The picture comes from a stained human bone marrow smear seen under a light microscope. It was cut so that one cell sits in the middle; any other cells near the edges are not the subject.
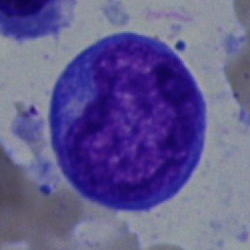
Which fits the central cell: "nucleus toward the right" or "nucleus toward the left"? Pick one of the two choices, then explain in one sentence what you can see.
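Nucleus toward the right. The nucleus sits off-centre toward the right of the cell.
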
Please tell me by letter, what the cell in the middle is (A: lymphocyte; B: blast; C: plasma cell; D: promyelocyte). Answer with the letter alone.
B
